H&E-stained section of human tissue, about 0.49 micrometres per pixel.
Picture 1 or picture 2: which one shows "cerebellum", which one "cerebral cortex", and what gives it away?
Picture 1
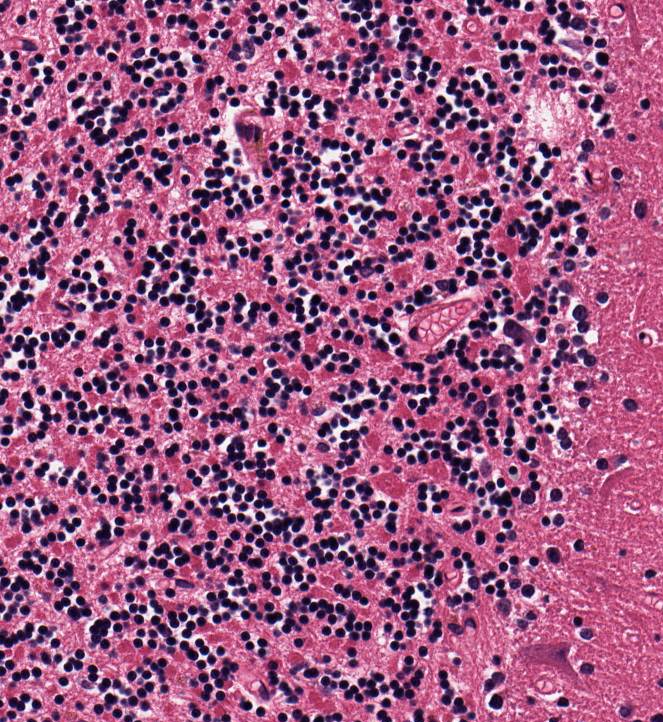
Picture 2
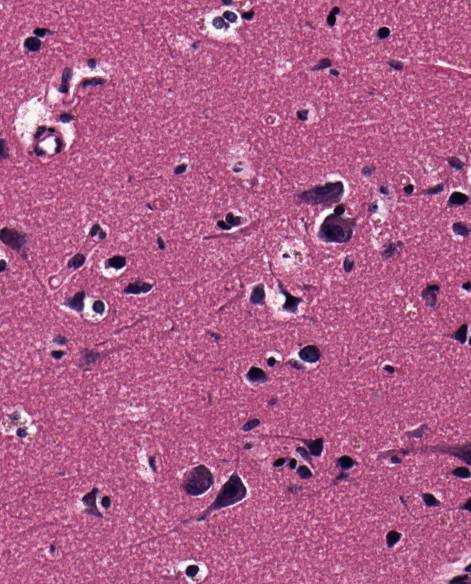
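Let's begin with the names: picture 1 is cerebellum, and picture 2 is cerebral cortex. Look first at picture 1, where a densely cellular zone fills the left and centre while a pale, sparsely cellular pink zone runs down the right edge. The dense zone is crowded with small round nuclei that stain very dark and show scant cytoplasm; the pale zone is finely fibrillar pink with only scattered nuclei. Just right of centre you can find an elongated blood vessel containing red blood cells.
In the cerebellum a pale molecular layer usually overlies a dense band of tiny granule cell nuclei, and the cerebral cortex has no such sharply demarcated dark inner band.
Now turn to picture 2, where cells lie singly in a pink, finely granular fibrillary background covering the whole field. In its lower centre are large neurons with triangular cell bodies and purple cytoplasm, and thin fibrillary processes reach out from several of these larger cells. Many small, round, dark nuclei with scant cytoplasm are scattered among them.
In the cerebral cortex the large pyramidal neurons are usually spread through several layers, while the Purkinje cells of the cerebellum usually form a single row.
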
